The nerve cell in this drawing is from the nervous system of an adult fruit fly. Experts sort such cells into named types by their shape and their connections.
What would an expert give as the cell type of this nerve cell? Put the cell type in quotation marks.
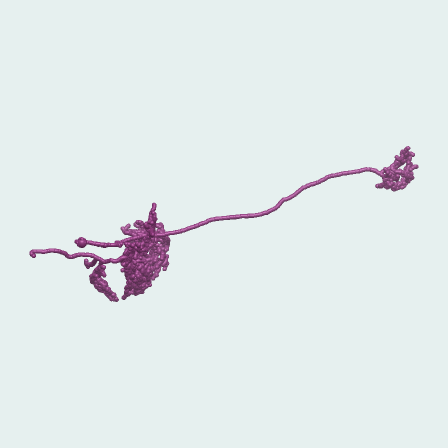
"AN12B011"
